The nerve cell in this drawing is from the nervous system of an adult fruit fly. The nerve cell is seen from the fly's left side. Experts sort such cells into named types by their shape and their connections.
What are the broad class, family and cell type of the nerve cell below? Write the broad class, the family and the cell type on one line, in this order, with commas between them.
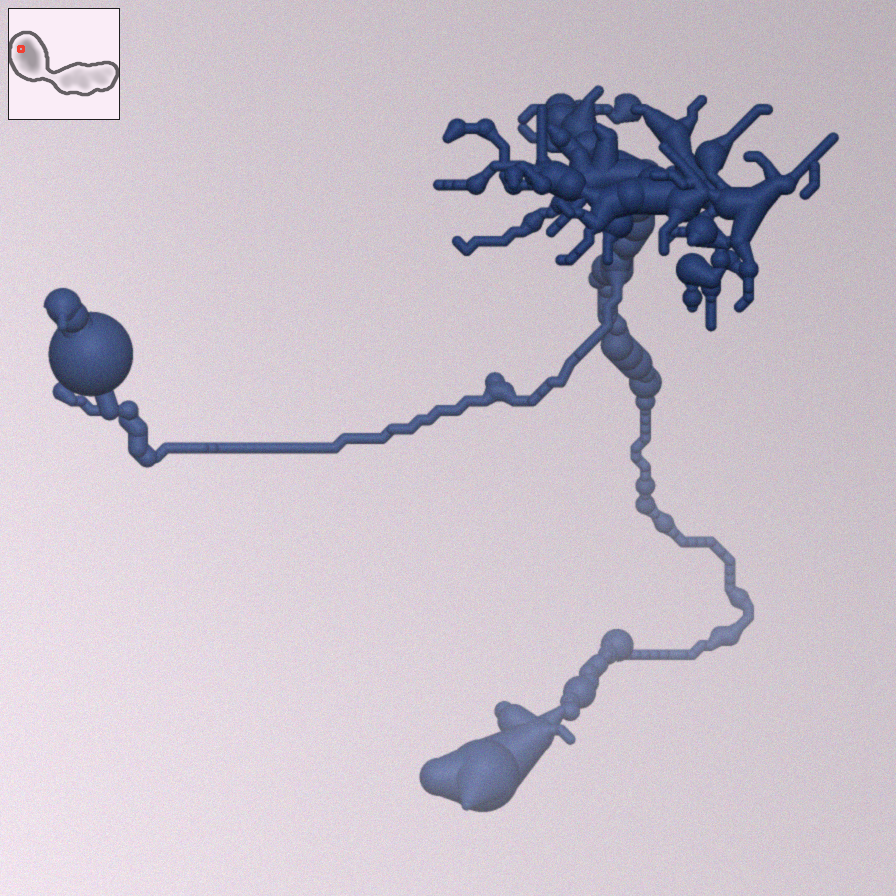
central-brain intrinsic neuron, hemilineage AOTUv3_dorsal, TuBu01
